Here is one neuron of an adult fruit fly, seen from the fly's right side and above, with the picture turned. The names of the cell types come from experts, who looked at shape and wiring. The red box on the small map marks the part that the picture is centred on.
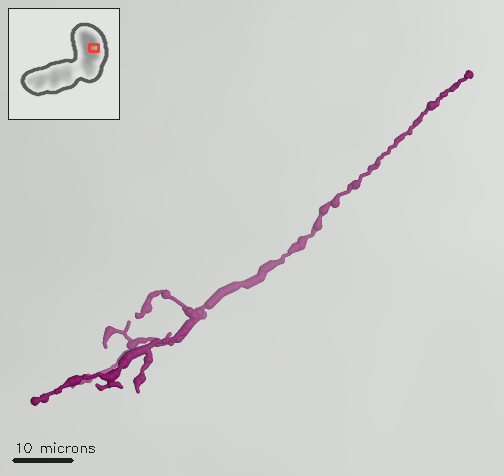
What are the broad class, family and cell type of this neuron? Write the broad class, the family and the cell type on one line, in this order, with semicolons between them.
sensory neuron entering the brain; class mechanosensory; JO-EV2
